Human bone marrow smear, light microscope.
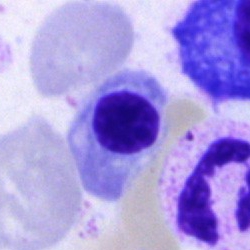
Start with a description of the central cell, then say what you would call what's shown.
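Pale greyish-blue cytoplasm without granules is wider below the nucleus than above it. The outline of the cell is irregular rather than smoothly round. It is an erythroblast.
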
